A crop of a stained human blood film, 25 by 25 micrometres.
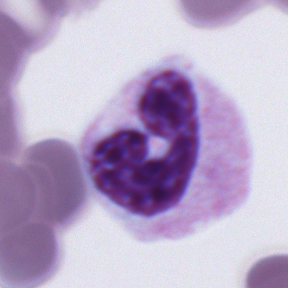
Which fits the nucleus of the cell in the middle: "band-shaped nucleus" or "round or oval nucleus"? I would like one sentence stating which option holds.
The nucleus of the cell is curved into a band that has no separate lobes.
